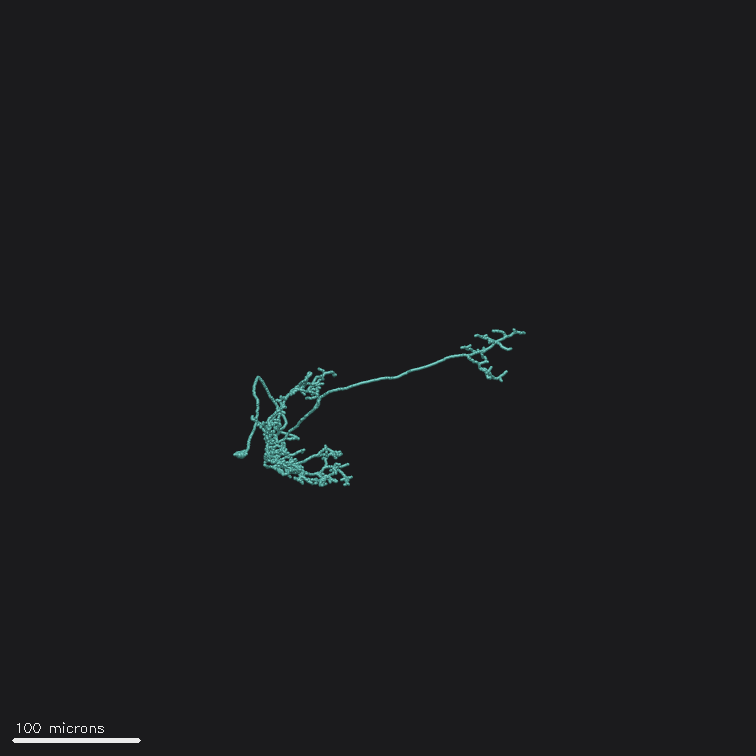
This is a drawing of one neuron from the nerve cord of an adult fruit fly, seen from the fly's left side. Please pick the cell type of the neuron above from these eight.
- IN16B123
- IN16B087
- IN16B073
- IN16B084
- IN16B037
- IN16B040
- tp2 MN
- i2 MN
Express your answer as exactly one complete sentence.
The cell type name IN16B037 applies to this neuron.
